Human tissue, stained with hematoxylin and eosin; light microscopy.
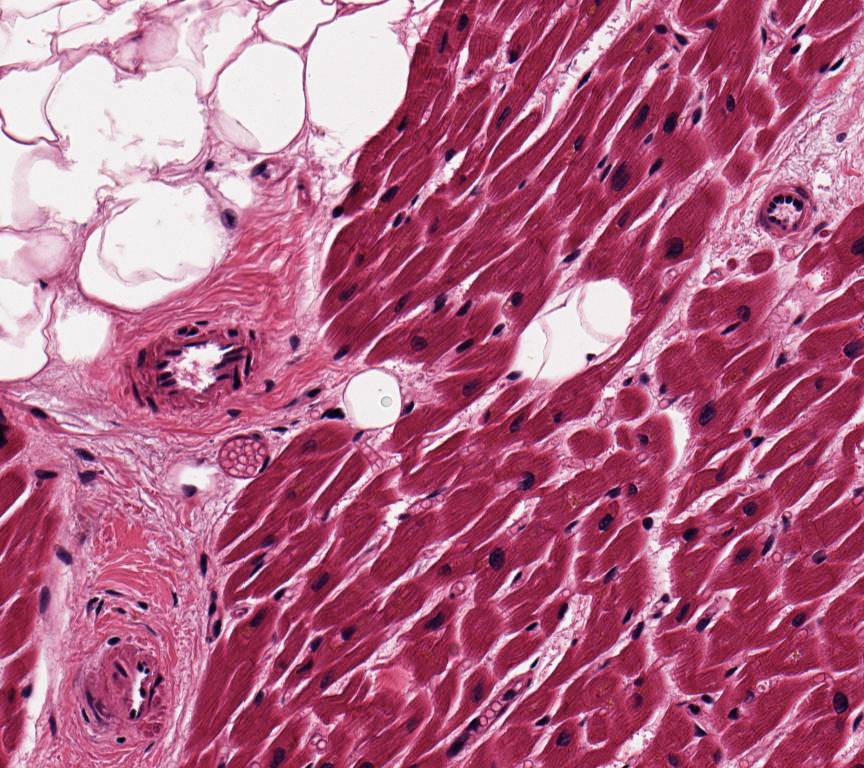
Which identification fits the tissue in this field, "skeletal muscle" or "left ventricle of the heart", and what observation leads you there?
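It is left ventricle of the heart. First, layout: muscle fibres fill the centre and right of the field, and a group of fat cells sits in the upper left corner. Second, orientation: most fibres run diagonally from the lower left towards the upper right. Third, form: the fibres branch and join neighbouring fibres. Fourth, staining: the muscle cytoplasm is a deep pink-red.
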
